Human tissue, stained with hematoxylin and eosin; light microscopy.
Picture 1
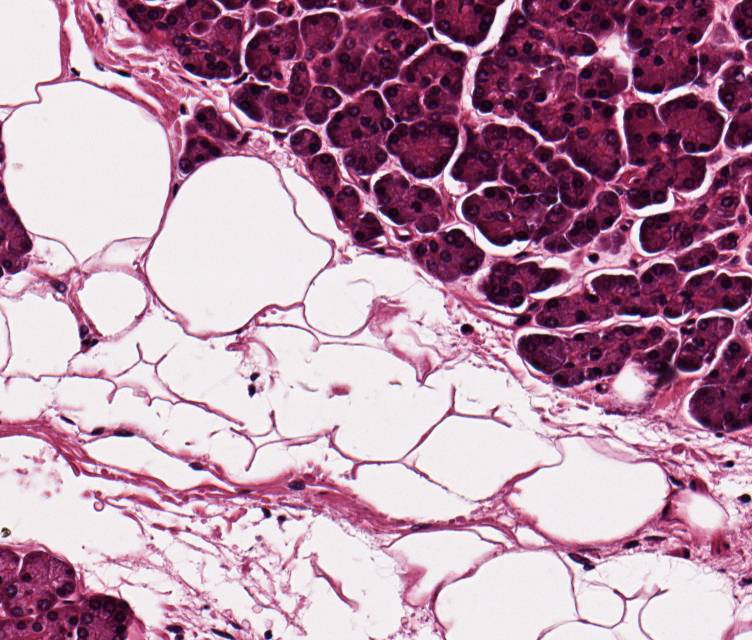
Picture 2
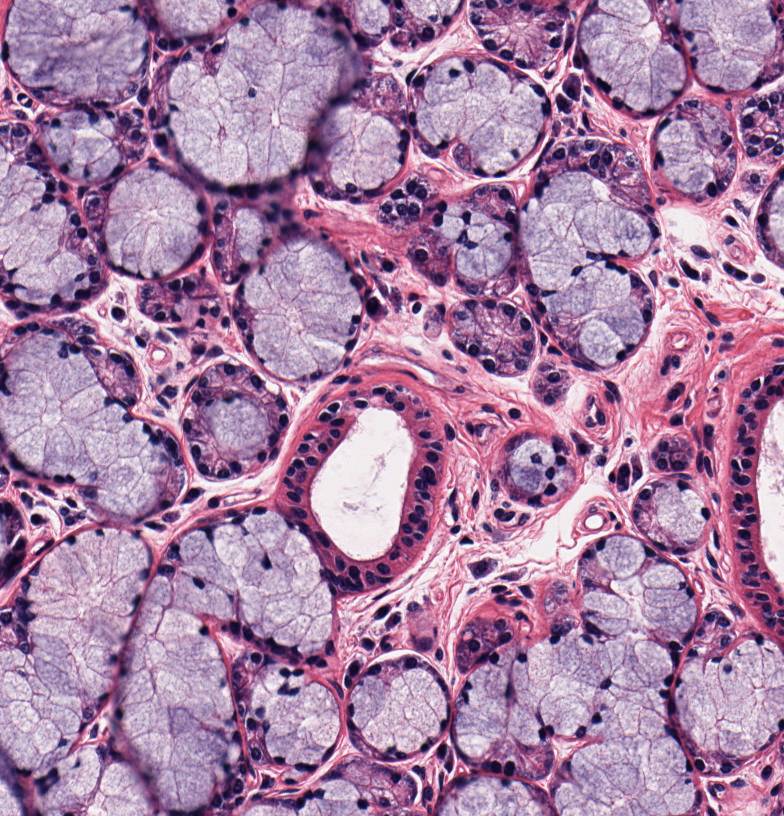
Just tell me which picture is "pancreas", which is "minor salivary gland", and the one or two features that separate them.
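Quick one: the first picture is pancreas, the second is minor salivary gland. In the pancreas, densely packed glandular tissue fills the upper right, with a small separate patch in the lower left corner. Its cells form small rounded acini without obvious open lumens, with deeply purple, strongly basophilic cytoplasm and small, round, dark nuclei. The minor salivary gland is mostly closely packed rounded acini of pale bluish-grey, foamy cells whose small, dark nuclei are flattened against the cell base. Smaller groups of cells with pinkish-purple granular cytoplasm and round nuclei sit between and at the edges of those pale acini.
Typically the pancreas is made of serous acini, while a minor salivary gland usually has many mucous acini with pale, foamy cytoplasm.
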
